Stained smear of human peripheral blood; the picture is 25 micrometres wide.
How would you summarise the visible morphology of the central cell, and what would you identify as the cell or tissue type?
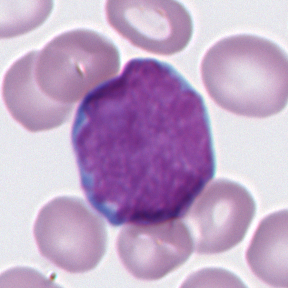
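Here there is only a narrow rim of cytoplasm around the nucleus, and I see it best along the left and lower left edge. I can't find any vacuoles in it. The outline strikes me as slightly angular, not smoothly round. The central cell is a myeloblast.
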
